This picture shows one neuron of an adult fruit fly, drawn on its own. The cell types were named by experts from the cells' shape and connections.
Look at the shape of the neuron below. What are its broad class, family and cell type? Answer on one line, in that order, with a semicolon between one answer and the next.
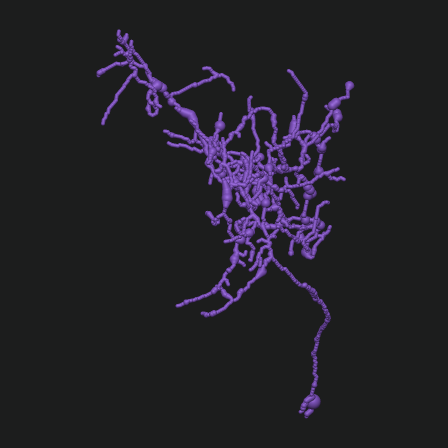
central-brain intrinsic neuron; hemilineage MD_SA1; GNG392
